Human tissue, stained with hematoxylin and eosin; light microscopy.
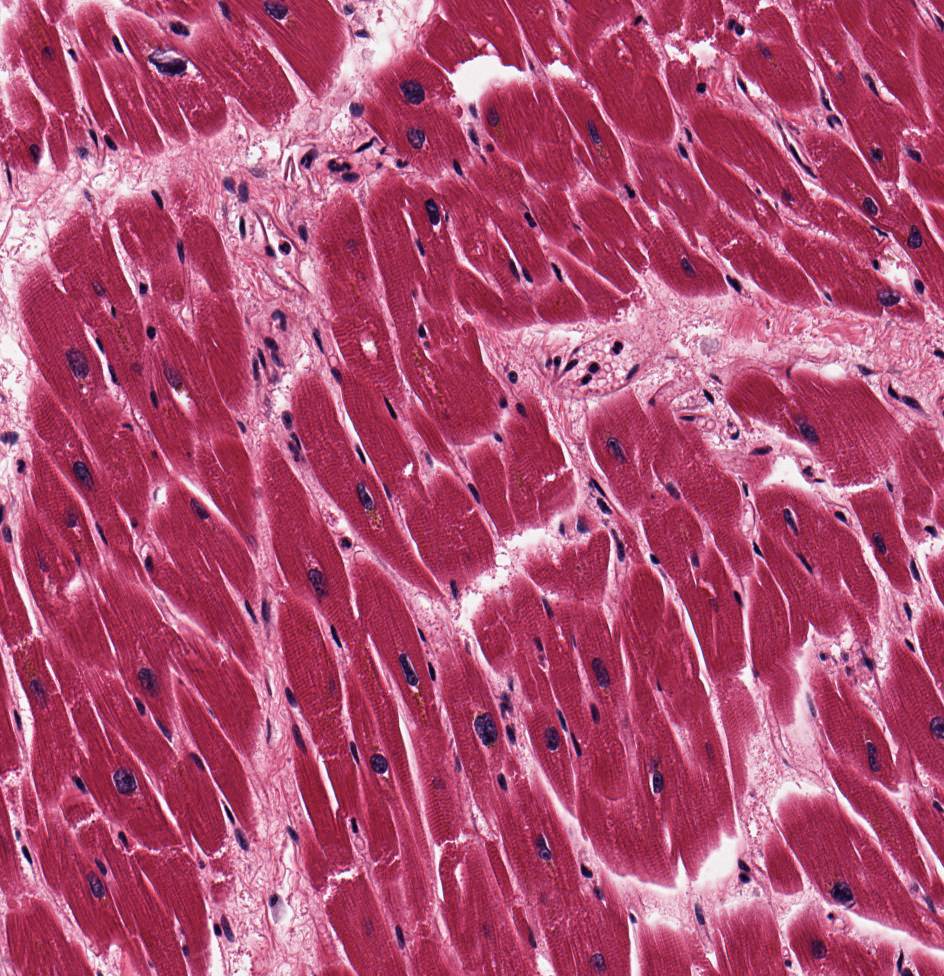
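Left ventricle of the heart: elongated muscle fibres fill most of the field, running obliquely from upper left to lower right. Their deep red cytoplasm shows fine cross-striations. Fine golden-brown granules lie in the cytoplasm near the nuclei of some muscle cells. Small dark elongated nuclei occupy the narrow spaces between the fibres.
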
